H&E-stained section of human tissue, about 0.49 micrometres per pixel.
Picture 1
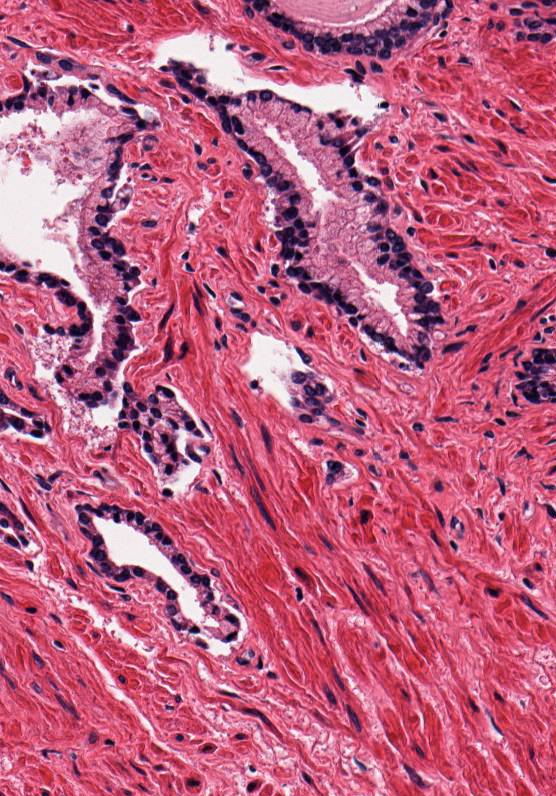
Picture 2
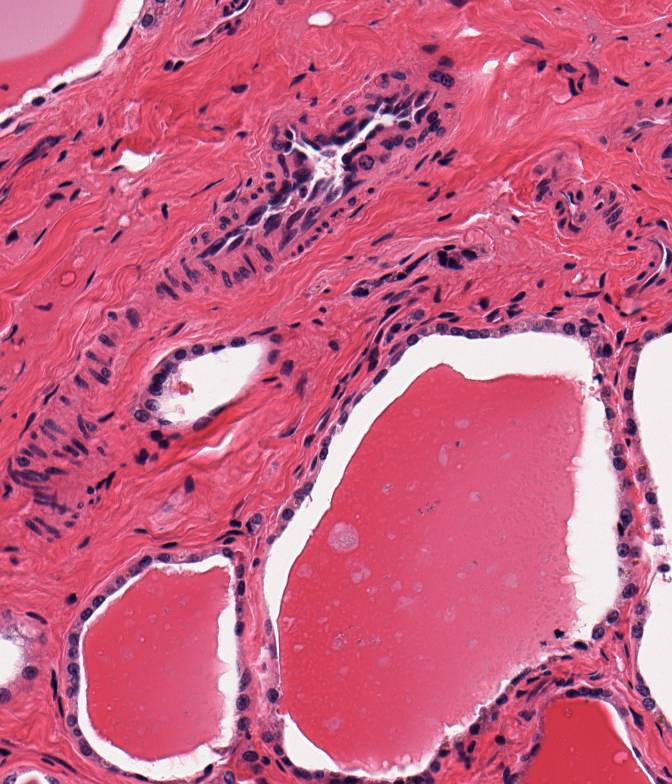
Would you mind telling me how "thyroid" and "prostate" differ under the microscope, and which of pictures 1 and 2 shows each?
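The prostate is in picture 1 and the thyroid in picture 2. In the prostate, irregular, angulated glands sit in abundant pink stroma across the upper half and left side, lined by columnar cells with pale, finely granular grey-pink cytoplasm and dark, round to oval nuclei crowded toward the base, away from the lumen. Muscle bundles in its lower half run mainly diagonally from upper left to lower right. The thyroid field instead has large, dilated, closely packed spaces in the lower half and along the right edge, lined by a single layer of flattened to low cuboidal cells with round dark nuclei, while the upper half is mostly stroma.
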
